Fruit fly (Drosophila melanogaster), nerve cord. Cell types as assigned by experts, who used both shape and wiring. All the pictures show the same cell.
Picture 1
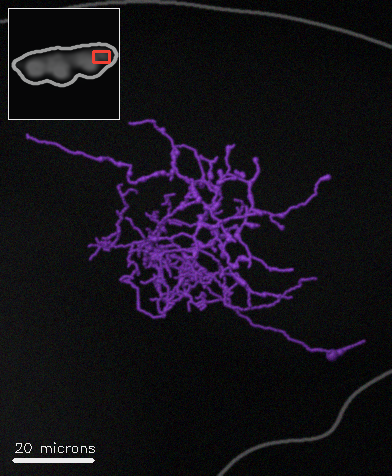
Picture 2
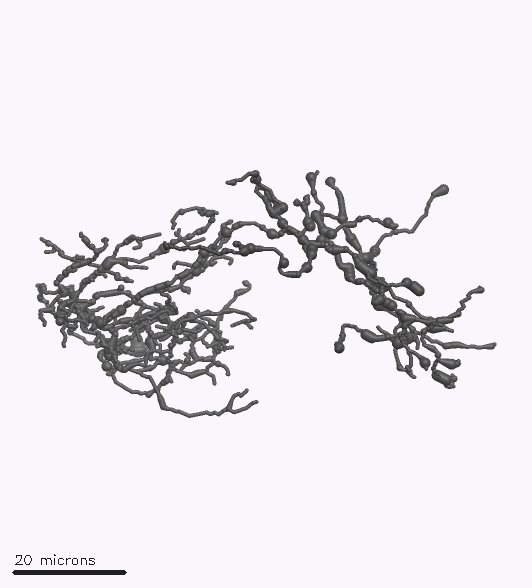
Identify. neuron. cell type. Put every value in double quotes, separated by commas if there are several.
"INXXX440"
